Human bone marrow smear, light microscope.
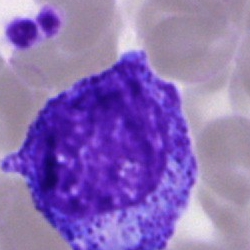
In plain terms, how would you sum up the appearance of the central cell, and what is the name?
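An irregular rather than smoothly round outline bounds this cell. Its nucleus stains dark purple, with a coarse, mottled texture. Cytoplasm shows mostly at the lower right, pale lilac-blue and lighter than the nucleus. This is a promyelocyte.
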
